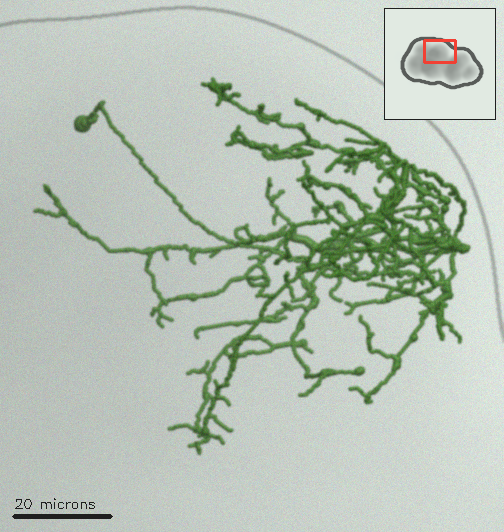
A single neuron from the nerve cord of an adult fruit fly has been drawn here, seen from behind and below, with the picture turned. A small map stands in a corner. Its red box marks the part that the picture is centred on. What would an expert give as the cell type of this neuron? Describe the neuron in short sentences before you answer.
From left to right in the picture it spans about 90 microns. In this view it is about as wide as it is tall. This is a nerve-cord intrinsic neuron. The cell type is IN08A026.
